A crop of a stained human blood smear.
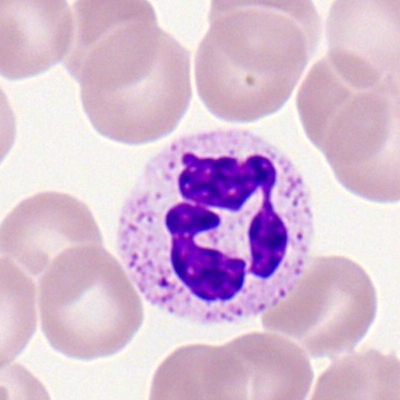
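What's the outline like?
Round and smooth.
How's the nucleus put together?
It's split into several separate lobes, and at the upper right one lobe hangs on to the rest by a thin strand.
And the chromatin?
Dark purple, coarsely clumped.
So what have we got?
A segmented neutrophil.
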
